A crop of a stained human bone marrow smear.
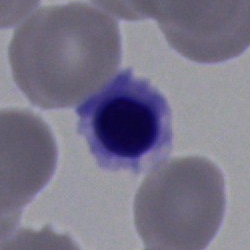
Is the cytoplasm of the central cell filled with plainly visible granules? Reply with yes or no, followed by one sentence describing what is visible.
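No. No granules are visible in the cytoplasm.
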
